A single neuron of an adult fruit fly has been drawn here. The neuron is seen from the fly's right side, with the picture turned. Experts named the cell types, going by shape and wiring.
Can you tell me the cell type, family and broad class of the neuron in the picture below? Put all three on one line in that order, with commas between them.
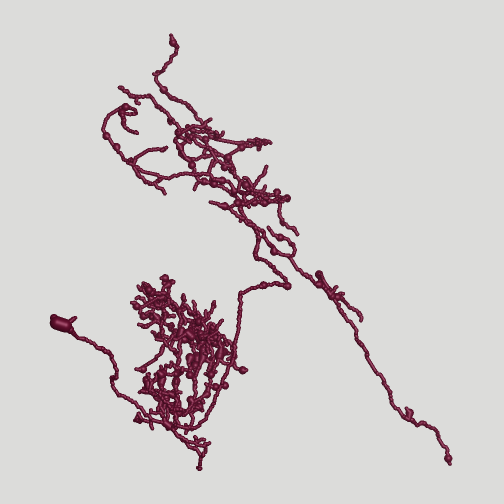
LOLP1, LOLP, optic-lobe intrinsic neuron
